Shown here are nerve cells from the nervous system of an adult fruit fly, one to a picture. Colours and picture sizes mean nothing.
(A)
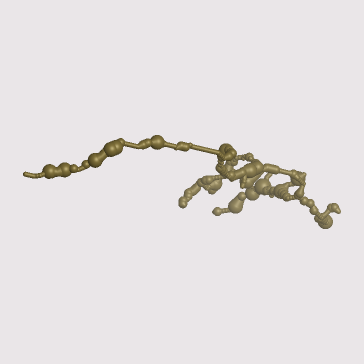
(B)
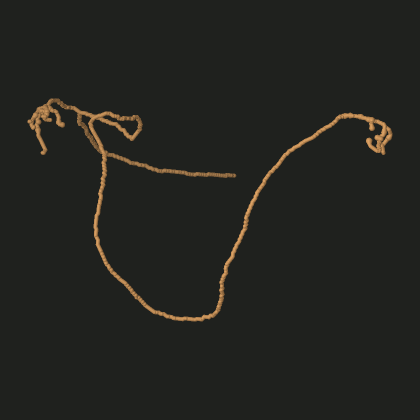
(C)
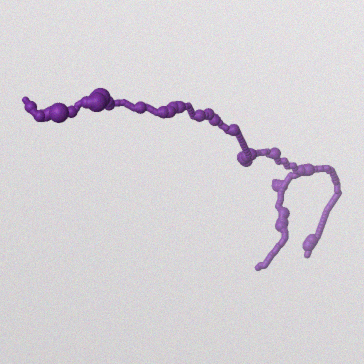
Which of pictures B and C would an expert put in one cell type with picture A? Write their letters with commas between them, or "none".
C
